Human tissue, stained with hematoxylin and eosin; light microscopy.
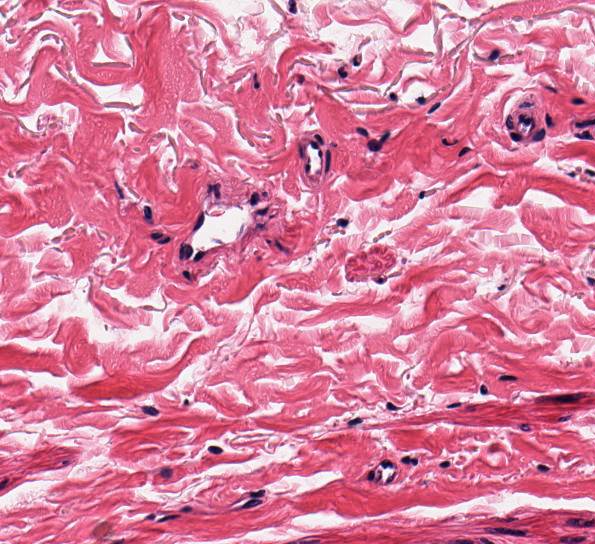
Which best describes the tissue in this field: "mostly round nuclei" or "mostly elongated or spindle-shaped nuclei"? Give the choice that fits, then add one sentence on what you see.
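Mostly elongated or spindle-shaped nuclei. The scattered cells have dark, slender, spindle-shaped nuclei lying along the collagen bundles, as fibroblasts do.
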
